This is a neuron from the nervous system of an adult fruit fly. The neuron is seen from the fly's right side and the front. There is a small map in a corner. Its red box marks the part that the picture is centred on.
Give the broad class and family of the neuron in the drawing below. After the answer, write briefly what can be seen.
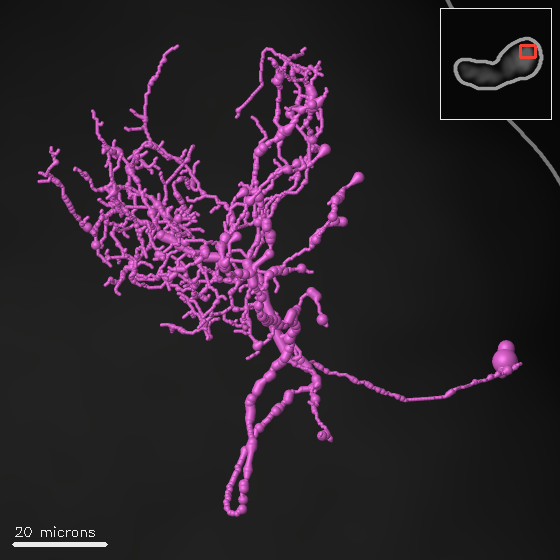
This is a central-brain intrinsic neuron. Its family is hemilineage VLPl2_posterior. By the scale bar it is about 110 microns wide in this view. As drawn here it is about as wide as it is tall.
